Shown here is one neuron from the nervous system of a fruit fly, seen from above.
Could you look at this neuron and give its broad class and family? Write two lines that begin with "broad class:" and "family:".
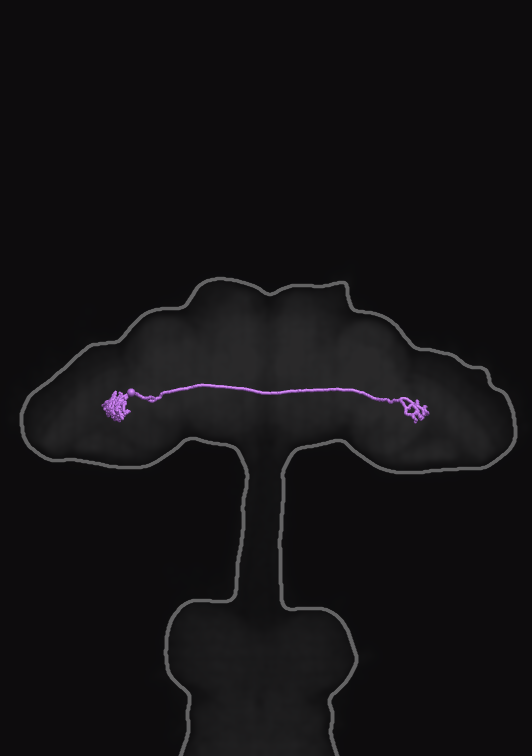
broad class: optic-lobe intrinsic neuron
family: hemilineage VPNp1_lateral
